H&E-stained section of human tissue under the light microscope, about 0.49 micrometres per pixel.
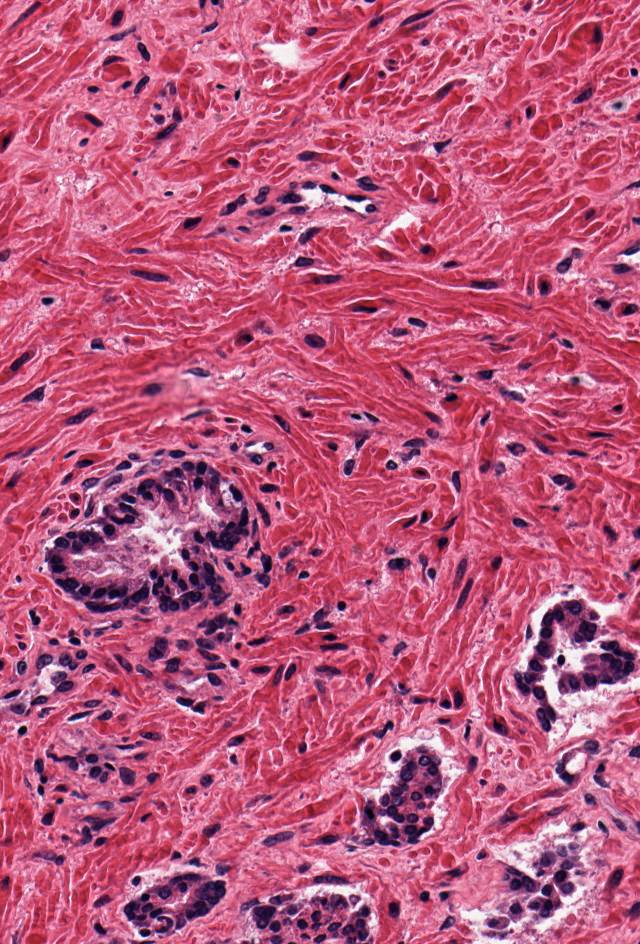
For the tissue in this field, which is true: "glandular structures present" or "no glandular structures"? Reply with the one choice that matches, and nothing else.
Glandular structures present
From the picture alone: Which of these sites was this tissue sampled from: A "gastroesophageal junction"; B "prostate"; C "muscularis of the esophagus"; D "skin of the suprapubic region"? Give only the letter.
B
